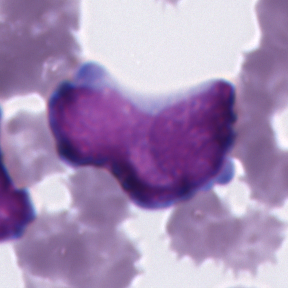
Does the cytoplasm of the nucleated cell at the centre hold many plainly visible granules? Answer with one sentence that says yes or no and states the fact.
No, within the cytoplasm of the cell there is no visible granule.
